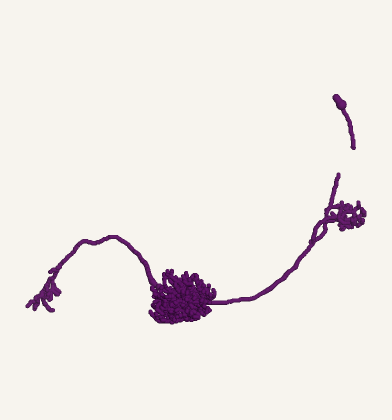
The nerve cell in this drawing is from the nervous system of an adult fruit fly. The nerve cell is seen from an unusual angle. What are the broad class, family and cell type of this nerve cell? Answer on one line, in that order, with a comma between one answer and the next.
central-brain intrinsic neuron, class CX, EPG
